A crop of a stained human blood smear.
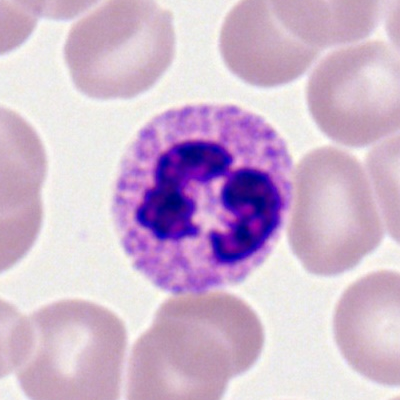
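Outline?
Round, smooth.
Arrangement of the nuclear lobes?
A ring around a pale central area of cytoplasm.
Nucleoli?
None visible.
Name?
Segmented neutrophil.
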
